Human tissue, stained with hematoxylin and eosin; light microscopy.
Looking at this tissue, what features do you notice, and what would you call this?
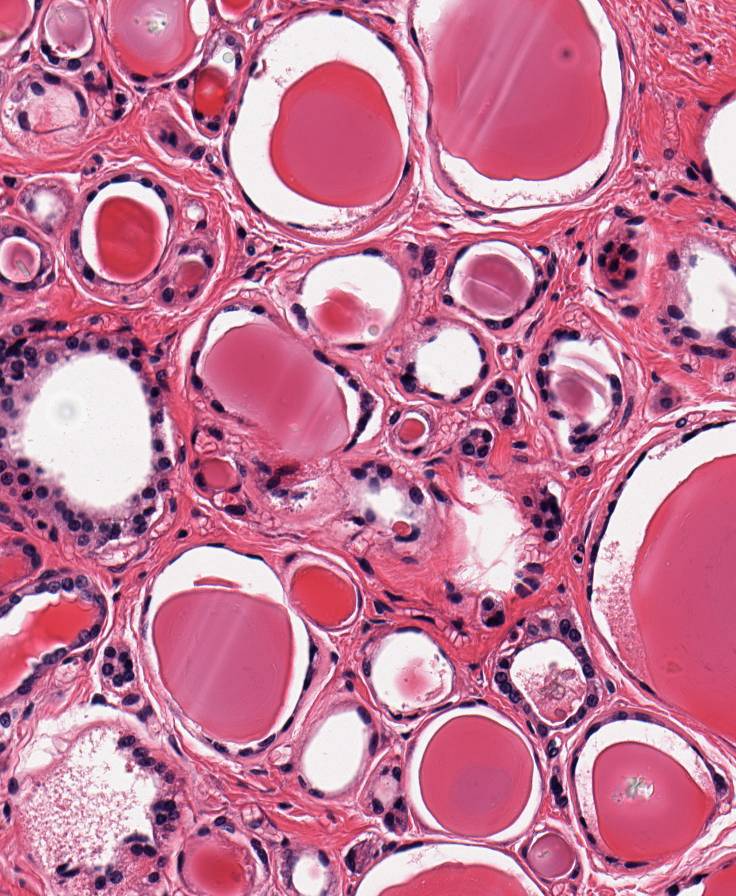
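Closely packed, rounded follicles of widely varying size make up the field, the largest at the top and right edge. Each is lined by a single layer of flattened to low cuboidal cells with small dark nuclei. Pink fibrous connective tissue separates the follicles, whose outlines are smooth, round to oval and free of papillary infoldings. The tissue is thyroid.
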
